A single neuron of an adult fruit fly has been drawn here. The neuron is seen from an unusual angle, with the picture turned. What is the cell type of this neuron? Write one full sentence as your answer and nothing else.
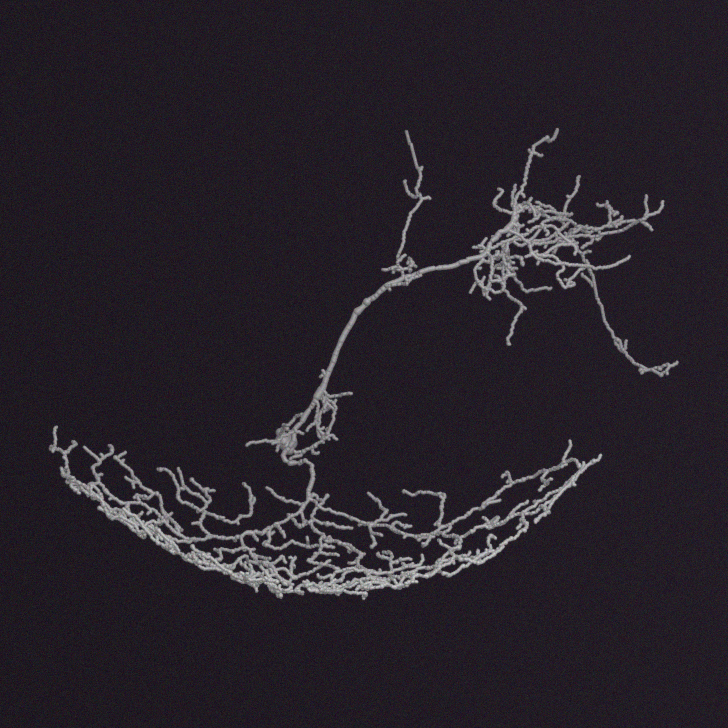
The cell type name for this neuron is aMe17b.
